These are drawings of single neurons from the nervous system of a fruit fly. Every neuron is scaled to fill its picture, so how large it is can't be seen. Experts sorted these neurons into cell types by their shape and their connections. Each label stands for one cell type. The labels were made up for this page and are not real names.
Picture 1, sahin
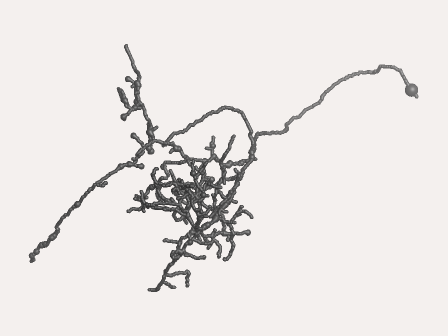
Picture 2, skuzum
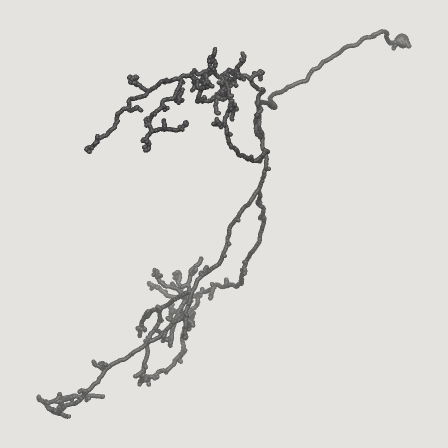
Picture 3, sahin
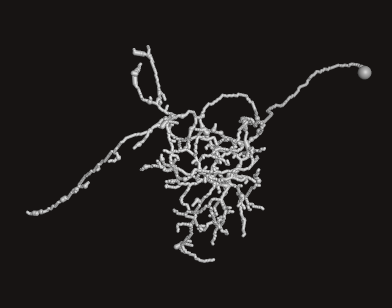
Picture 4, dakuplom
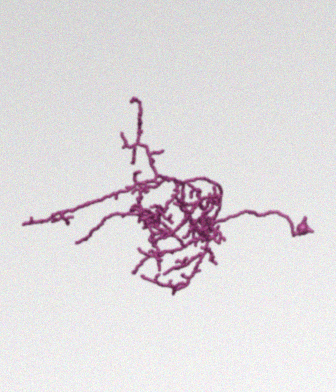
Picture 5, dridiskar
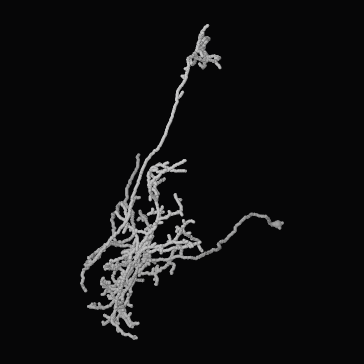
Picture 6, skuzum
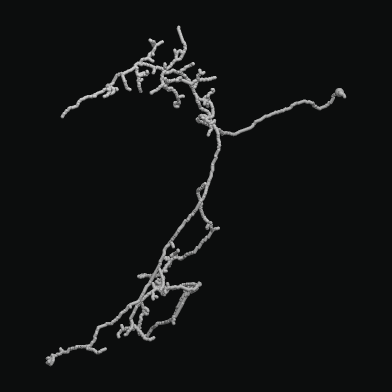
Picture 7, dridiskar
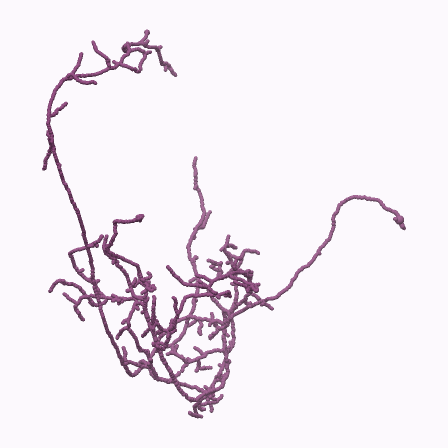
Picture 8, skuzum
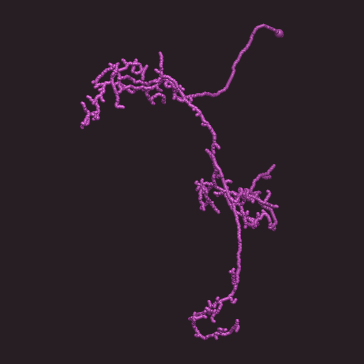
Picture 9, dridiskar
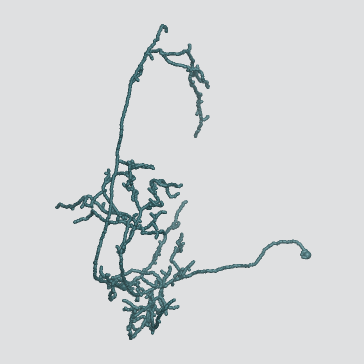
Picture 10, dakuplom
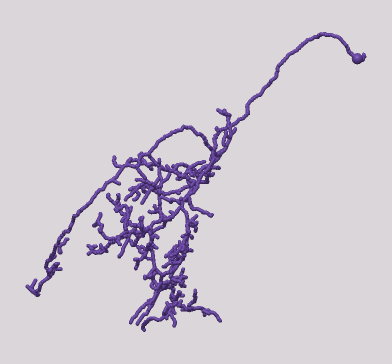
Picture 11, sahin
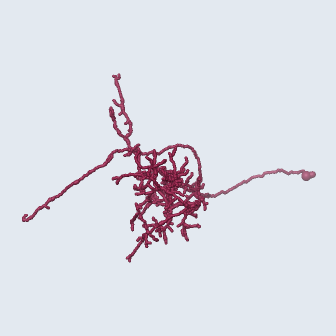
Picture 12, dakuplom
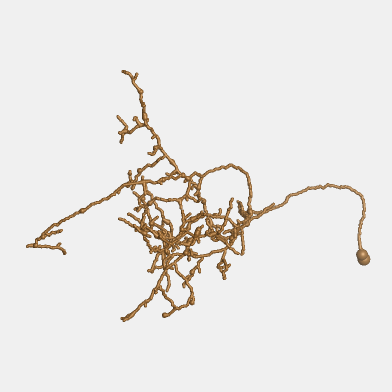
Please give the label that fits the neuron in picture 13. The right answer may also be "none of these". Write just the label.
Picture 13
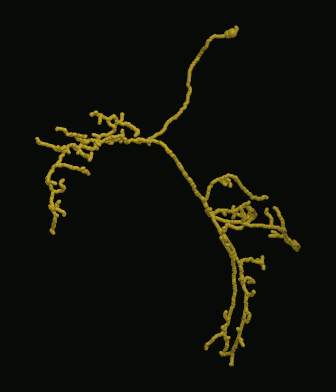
skuzum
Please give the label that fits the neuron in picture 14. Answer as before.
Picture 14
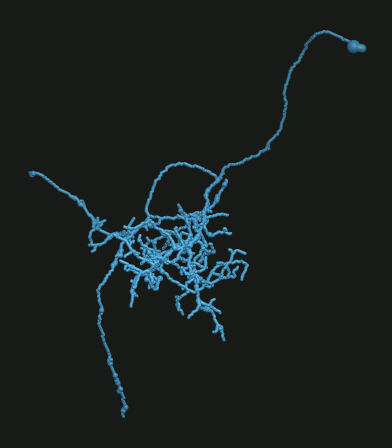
sahin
